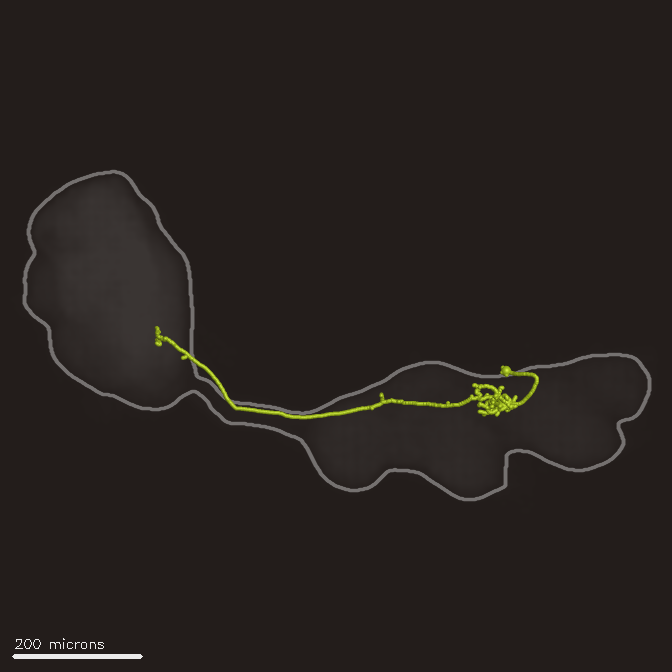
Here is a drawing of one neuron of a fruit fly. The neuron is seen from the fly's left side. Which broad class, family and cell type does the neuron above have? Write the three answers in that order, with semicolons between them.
ascending neuron; hemilineage 19B; AN19B093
